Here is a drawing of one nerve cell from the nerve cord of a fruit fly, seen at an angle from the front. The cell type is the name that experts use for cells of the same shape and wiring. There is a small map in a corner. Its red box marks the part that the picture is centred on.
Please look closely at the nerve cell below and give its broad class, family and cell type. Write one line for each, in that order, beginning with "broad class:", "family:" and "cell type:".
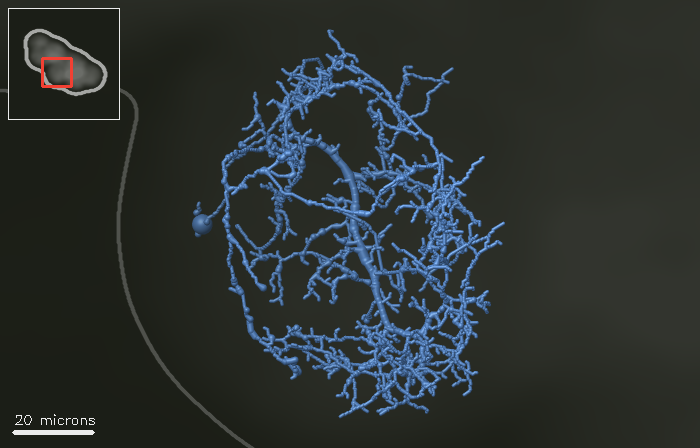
broad class: nerve-cord intrinsic neuron
family: hemilineage 03A
cell type: IN03A020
